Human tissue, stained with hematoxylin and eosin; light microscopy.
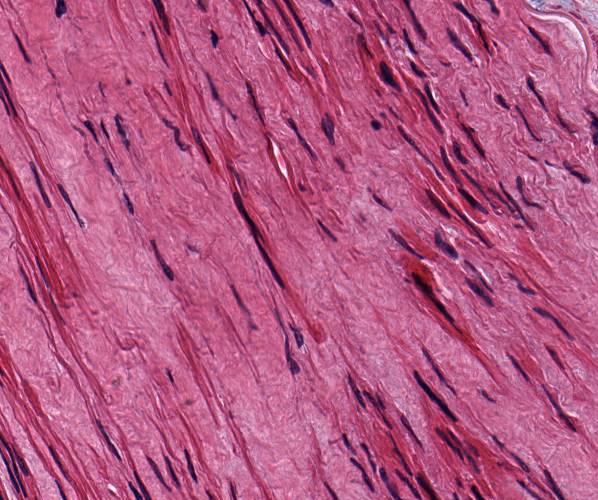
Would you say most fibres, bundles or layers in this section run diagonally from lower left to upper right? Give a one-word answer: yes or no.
No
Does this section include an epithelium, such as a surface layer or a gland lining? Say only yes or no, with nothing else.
No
